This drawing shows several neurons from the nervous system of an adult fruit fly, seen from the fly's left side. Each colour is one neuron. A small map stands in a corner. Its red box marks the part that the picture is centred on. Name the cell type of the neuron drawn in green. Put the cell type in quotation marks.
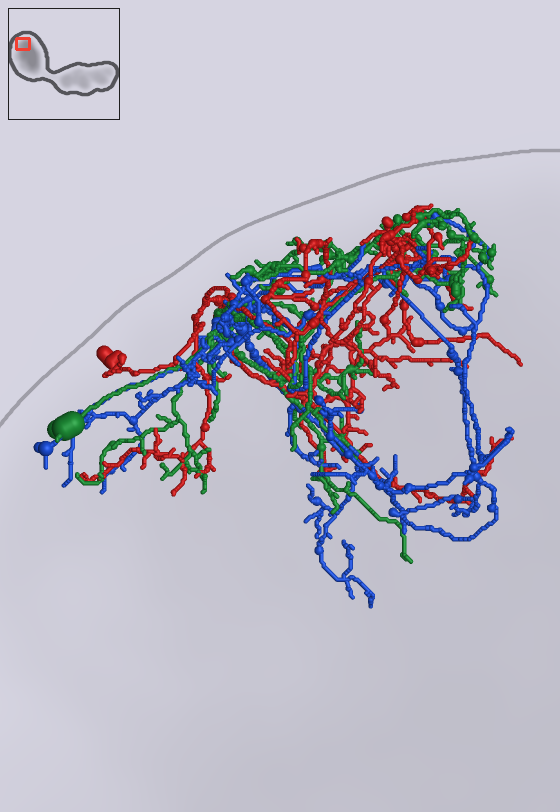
"SMP107"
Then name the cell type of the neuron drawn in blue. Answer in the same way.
"SMP705m"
